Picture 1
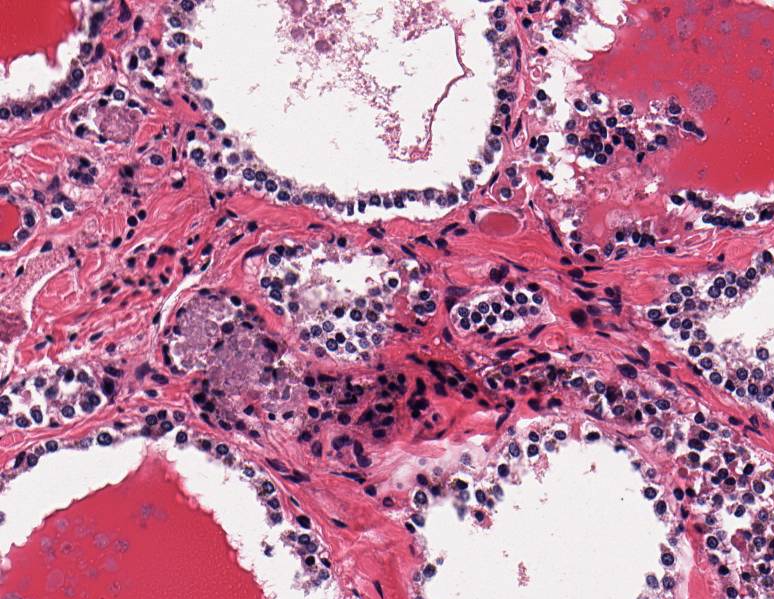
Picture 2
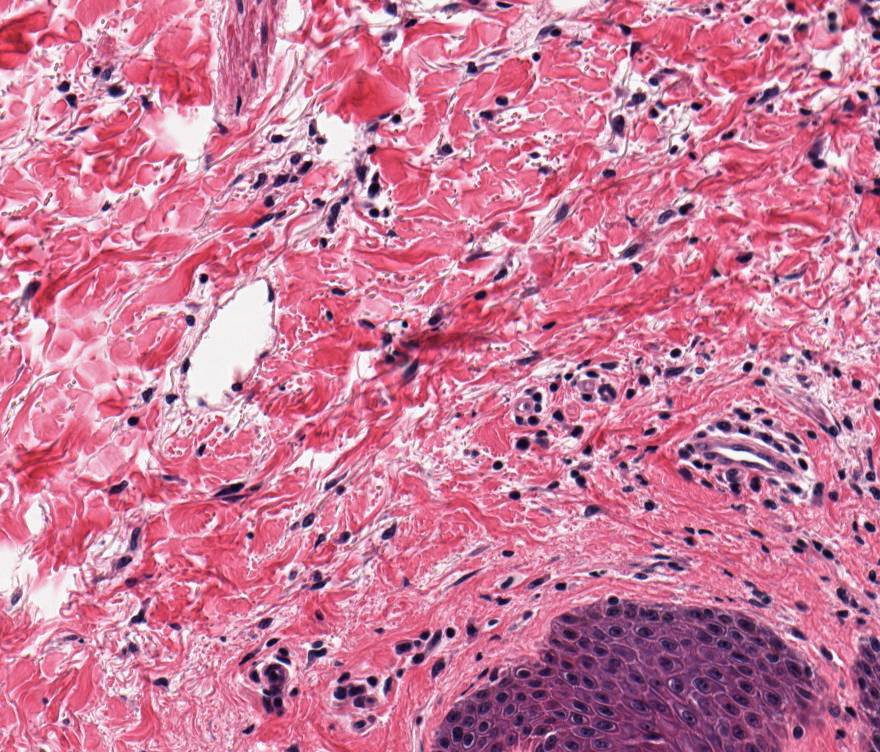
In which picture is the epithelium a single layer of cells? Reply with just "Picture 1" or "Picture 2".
Picture 1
